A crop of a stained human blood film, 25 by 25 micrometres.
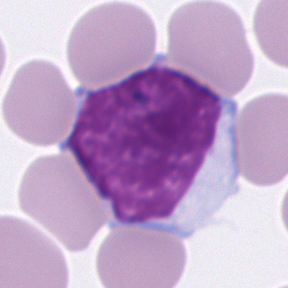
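Typical lymphocyte, the cell in the middle of a stained human peripheral blood smear. Its nucleus is one unlobed mass without any deep notch, about 14 by 12 micrometres, filling about 70% of the cell's area. Its chromatin is dark purple, mottled with paler streaks and patches. Its cytoplasm, very pale greyish-blue, lies mostly as a crescent on the right side of the nucleus.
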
